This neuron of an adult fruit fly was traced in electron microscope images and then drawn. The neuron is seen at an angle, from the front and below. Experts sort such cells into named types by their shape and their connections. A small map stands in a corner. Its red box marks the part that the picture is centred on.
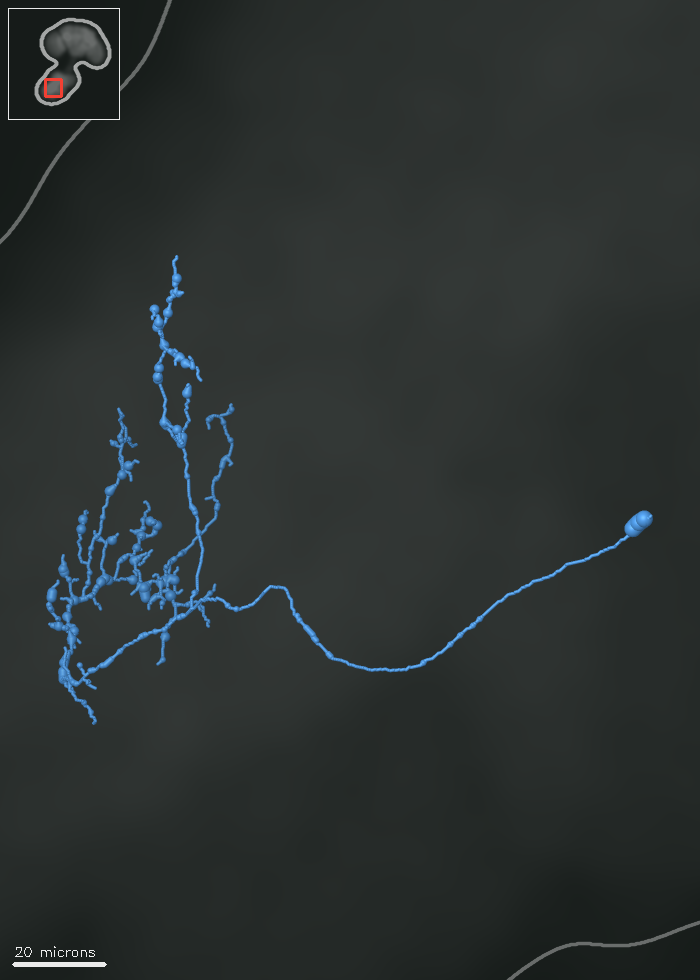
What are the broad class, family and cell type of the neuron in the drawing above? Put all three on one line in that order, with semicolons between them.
nerve-cord intrinsic neuron; hemilineage 13B; IN13B097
